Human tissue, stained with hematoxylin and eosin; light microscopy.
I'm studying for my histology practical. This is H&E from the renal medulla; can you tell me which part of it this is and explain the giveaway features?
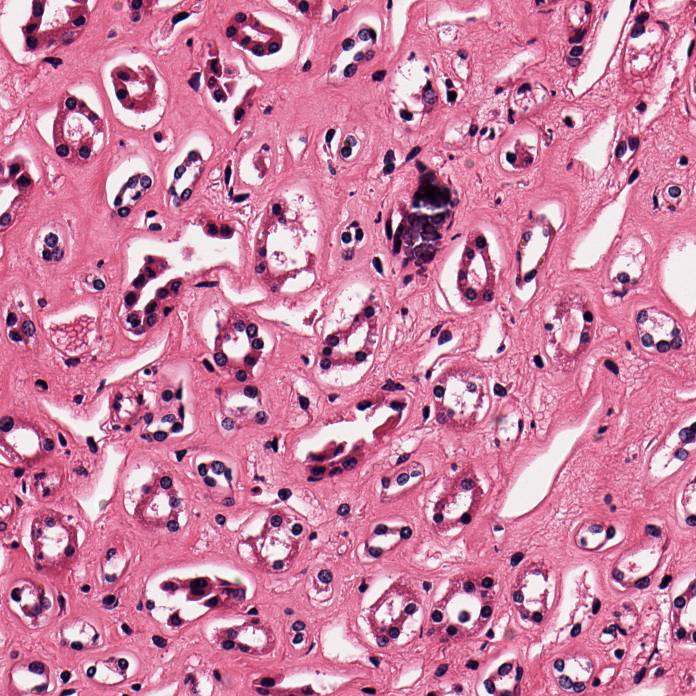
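Answer: inner medulla. Small round to oval tubular units are scattered fairly evenly over the whole field, each lined by a single layer of cuboidal to flattened cells with round dark nuclei.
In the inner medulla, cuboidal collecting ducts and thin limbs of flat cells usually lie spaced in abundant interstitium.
Here the stroma between them is dense, pink and finely fibrillary, taking a large share of the field.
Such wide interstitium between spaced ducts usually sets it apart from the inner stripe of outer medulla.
A single dark purple granular clump lies just above the centre.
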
